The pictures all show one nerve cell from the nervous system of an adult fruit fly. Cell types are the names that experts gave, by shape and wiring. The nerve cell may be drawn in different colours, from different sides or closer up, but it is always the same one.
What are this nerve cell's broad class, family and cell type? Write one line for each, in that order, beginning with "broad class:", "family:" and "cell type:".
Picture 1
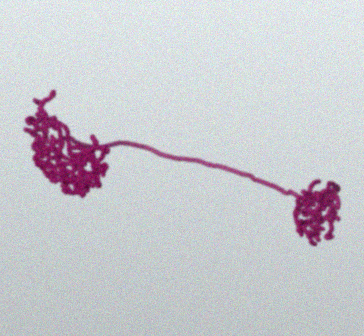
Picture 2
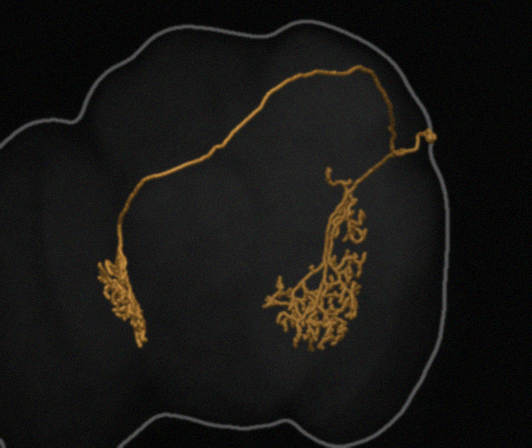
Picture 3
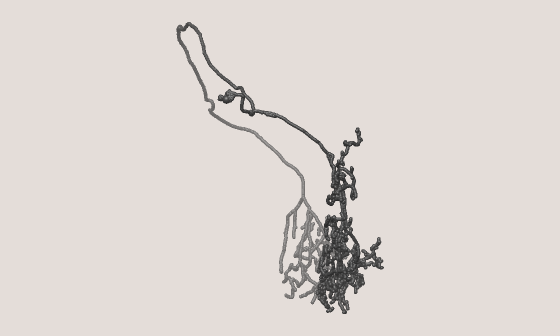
broad class: optic-lobe intrinsic neuron
family: LT
cell type: LT54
